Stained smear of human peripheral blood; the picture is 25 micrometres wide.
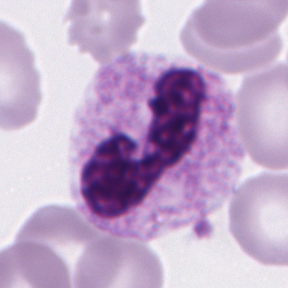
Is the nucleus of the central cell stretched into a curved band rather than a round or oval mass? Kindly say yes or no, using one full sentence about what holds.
Yes, drawn out into a curved band, the nucleus shows no separate lobes.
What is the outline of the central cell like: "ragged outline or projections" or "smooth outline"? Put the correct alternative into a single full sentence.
It is a smooth edge that this cell shows.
